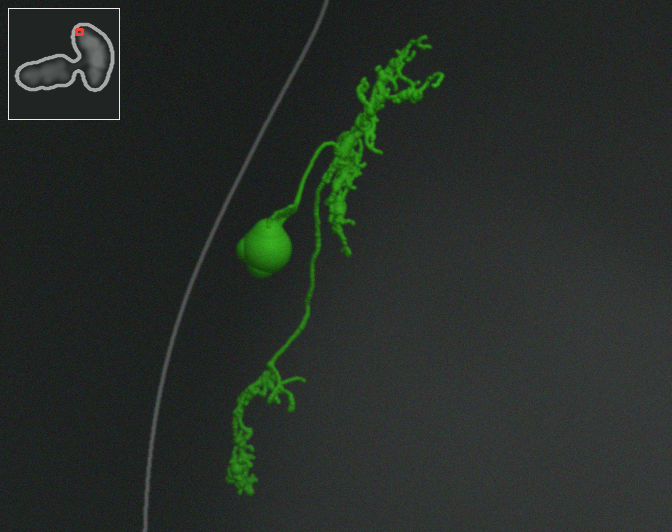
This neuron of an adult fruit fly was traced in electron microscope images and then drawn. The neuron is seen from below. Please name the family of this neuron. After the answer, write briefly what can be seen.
Its family is Mi. It is an optic-lobe intrinsic neuron. It is in the brain and does not reach the nerve cord. The cell body is in the middle of the picture. Dozens of branch ends can be seen.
